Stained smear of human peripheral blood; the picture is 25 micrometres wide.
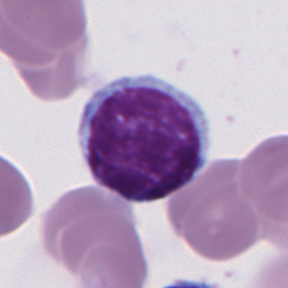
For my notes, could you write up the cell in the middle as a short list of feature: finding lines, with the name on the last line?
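Outline: round and smooth, I'd say.
Cytoplasm: only a thin rim around the nucleus.
Cytoplasm colour: pale blue.
Chromatin: dark purple right through the nucleus.
Nucleus: round, about 10 micrometres across.
Name: typical lymphocyte.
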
